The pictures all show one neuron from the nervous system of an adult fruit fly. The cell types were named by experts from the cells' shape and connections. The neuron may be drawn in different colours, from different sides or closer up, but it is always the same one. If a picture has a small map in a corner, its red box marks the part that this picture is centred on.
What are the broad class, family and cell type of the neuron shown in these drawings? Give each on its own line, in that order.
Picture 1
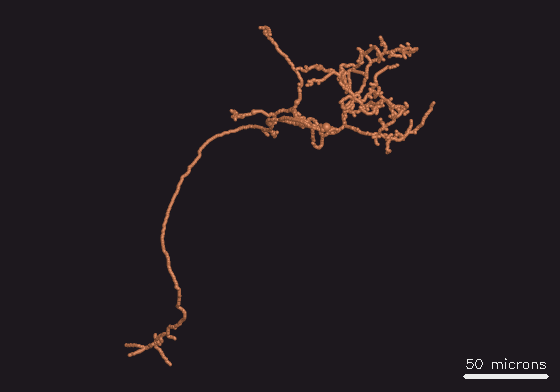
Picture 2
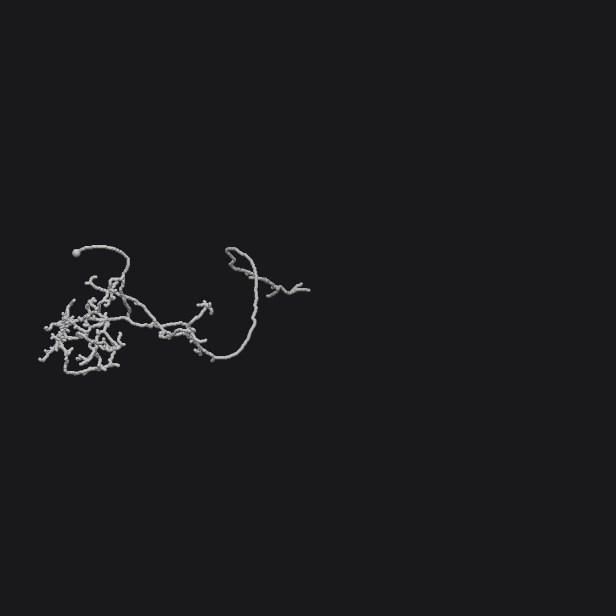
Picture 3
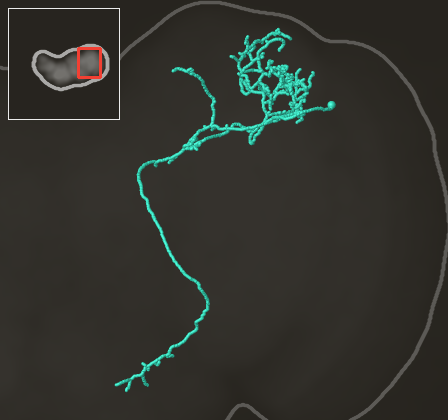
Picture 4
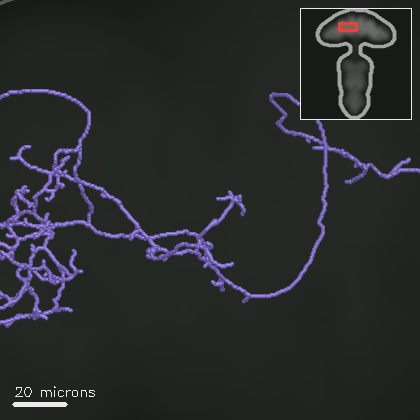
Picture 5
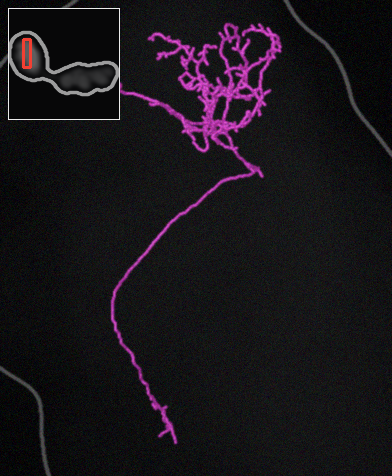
central-brain intrinsic neuron
hemilineage VLPd1
CB3869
